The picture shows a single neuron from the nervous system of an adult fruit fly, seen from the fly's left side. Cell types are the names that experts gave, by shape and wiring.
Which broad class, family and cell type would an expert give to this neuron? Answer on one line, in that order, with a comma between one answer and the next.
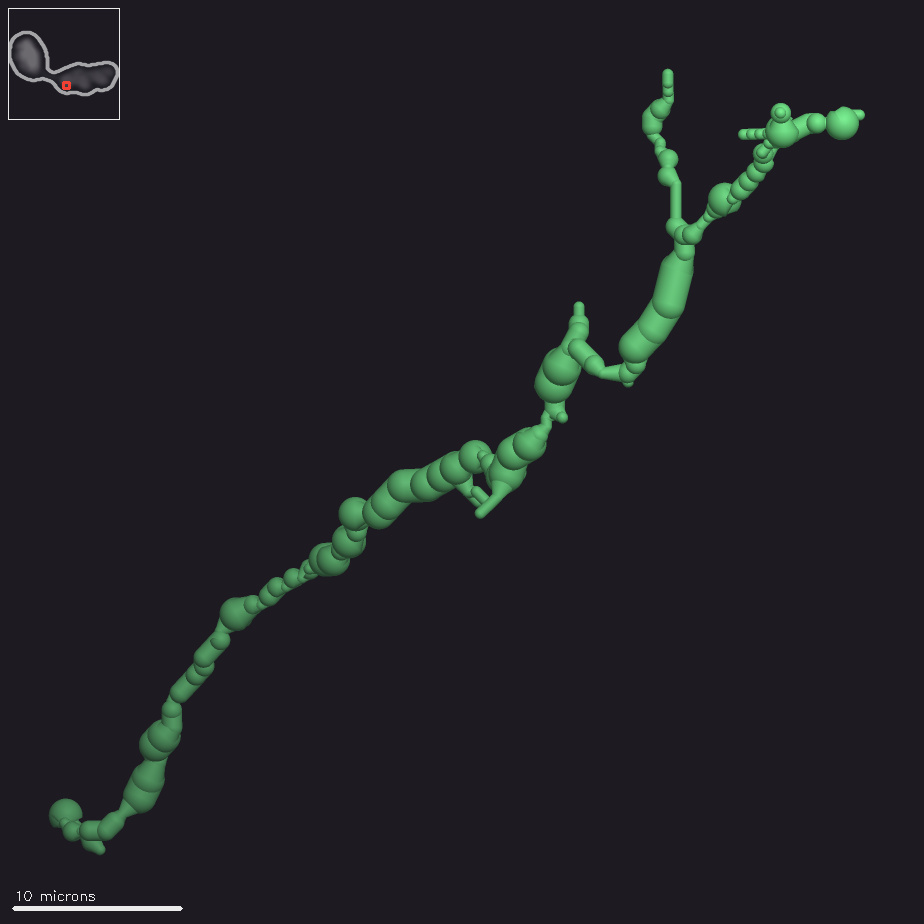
sensory neuron entering the nerve cord, class mechanosensory proprioceptive, SNpp43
